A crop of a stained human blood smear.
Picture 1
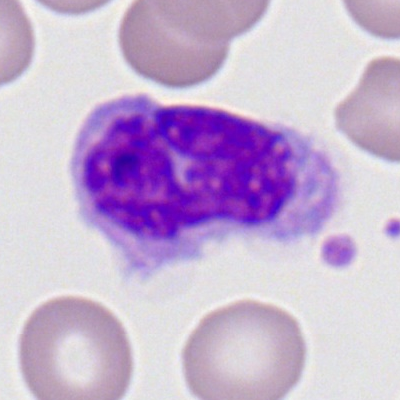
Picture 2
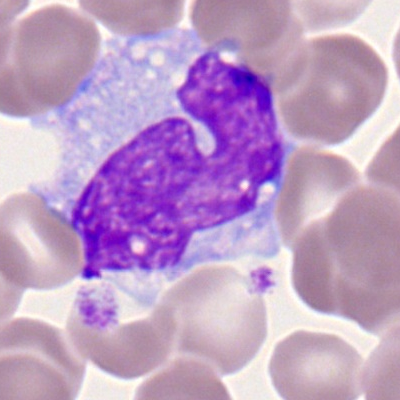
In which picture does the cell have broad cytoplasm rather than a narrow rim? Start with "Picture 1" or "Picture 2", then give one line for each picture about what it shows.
Picture 2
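What picture 1 shows: The nucleus is elongated horizontally and fills most of the cell.
What picture 2 shows: The cytoplasm is abundant and pale grey-blue.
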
